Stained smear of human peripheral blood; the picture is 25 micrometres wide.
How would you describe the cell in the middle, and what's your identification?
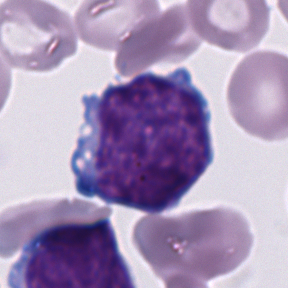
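Looking at the nucleus first: one unlobed mass, its chromatin finely stippled with no coarse dark clumps. Around it runs a narrow rim of cytoplasm, widest on the left, where a few small pale vacuoles sit. This is a myeloblast.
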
